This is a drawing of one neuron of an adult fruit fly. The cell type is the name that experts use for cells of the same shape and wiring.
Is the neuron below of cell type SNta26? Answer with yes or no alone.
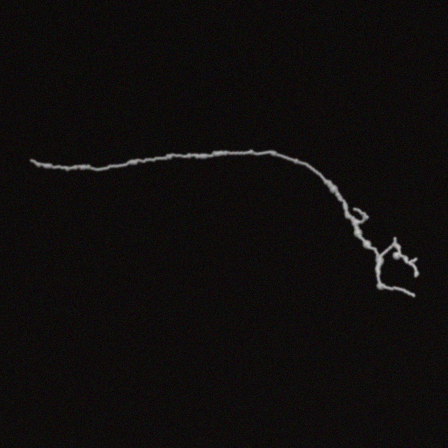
no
